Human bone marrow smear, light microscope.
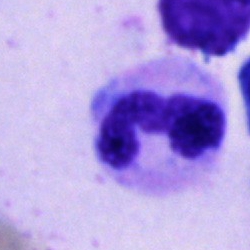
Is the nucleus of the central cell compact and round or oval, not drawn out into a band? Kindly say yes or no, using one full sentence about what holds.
No, its nucleus is not round or oval; it is a lobeless curved band.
